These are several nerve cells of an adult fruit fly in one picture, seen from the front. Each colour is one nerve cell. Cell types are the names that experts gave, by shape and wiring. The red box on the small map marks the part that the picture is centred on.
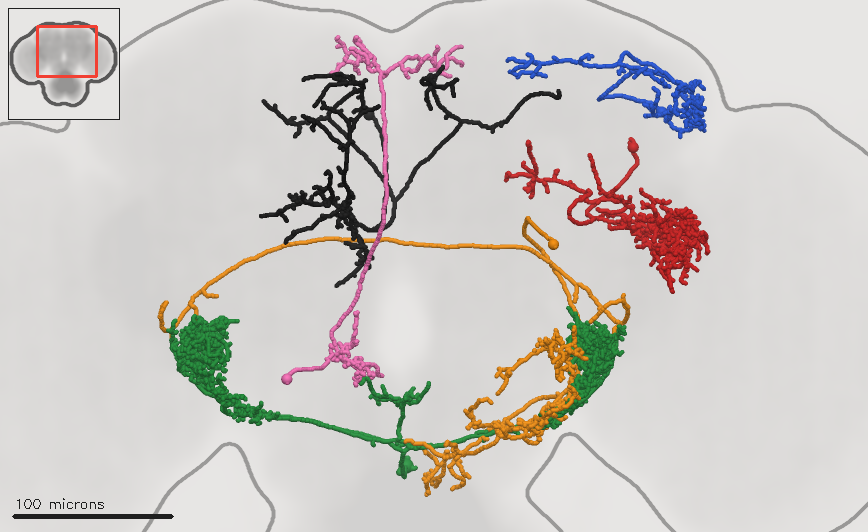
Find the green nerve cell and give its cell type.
WED185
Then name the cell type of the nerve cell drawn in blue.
LHPV6a1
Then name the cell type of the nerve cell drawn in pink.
PRW008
